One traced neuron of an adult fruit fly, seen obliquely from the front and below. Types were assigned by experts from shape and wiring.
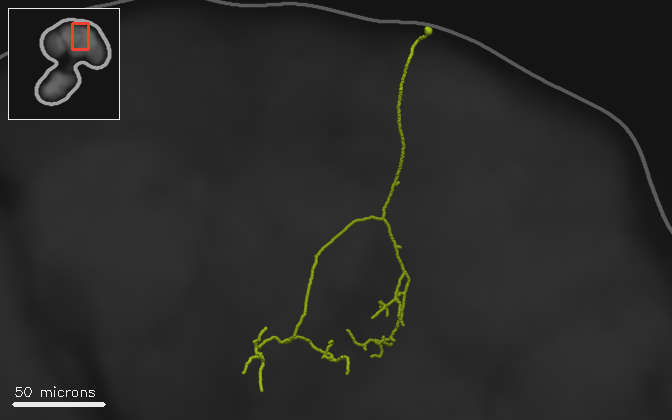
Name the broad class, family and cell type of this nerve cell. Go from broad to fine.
central-brain intrinsic neuron; hemilineage SMPad2; PS005_a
